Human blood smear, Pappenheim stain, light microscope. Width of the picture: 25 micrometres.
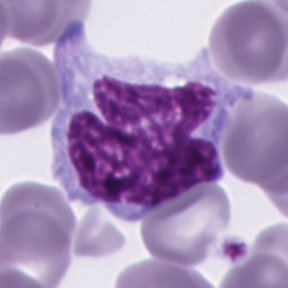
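Monocyte, central cell of a stained peripheral blood smear. Its outline is irregular, with a pointed projection at the upper left, and its nucleus is irregularly folded with deep indentations in its edge. A wide cytoplasmic rim, broadest above the nucleus, shows no coarse coloured granules.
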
